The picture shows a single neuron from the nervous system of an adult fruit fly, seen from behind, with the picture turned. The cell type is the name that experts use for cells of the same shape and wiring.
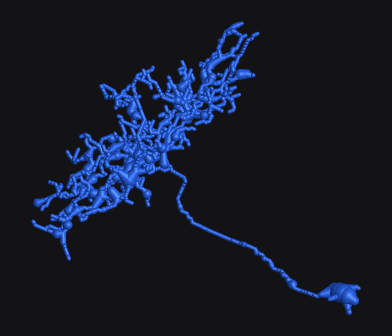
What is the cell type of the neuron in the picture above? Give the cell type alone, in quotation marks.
"Dm12"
